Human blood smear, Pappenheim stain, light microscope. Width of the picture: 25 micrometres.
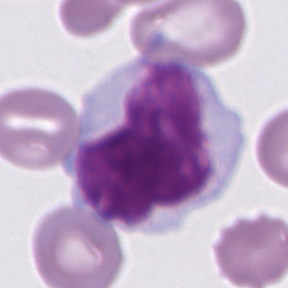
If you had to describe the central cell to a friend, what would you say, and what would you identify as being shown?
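Measuring about 16 micrometres across, the cell has an irregular, slightly angular outline rather than a smoothly round one. The nucleus fills about 60% of the cell's area and is irregularly folded, with indentations in its outline. Its chromatin is dark purple, broken by paler streaks into a stringy, uneven texture. The cytoplasm is pale greyish-blue. This is a large granular lymphocyte.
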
